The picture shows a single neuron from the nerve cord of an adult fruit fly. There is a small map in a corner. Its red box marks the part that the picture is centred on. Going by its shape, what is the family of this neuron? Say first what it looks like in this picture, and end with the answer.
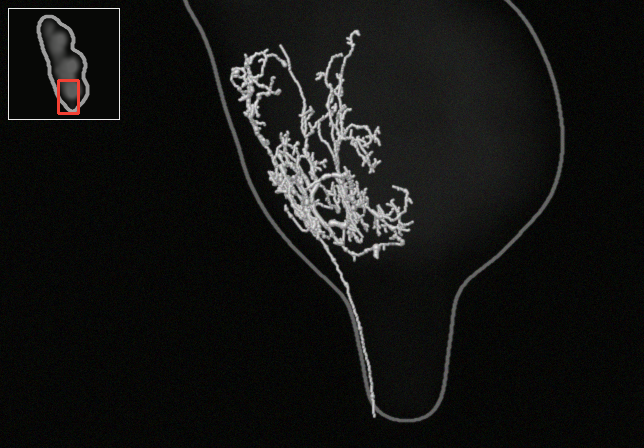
The picture shows dozens of branch ends. In this view it is taller than it is wide. It is an ascending neuron. Its family is hemilineage 18B.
